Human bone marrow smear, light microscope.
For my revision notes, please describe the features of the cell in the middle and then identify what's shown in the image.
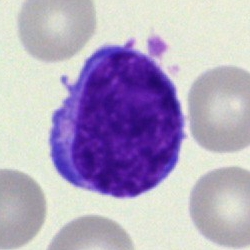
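Outline roughly round to oval. Cytoplasm: deep blue rim, widest on the left. No distinct granules. Small irregular projections from the upper edge. Blast.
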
